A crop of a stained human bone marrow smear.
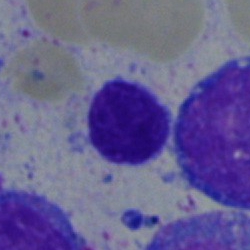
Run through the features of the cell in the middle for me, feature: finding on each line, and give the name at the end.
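Outline: round and smooth
Nucleoli: none visible in the nucleus
Cytoplasm: little or none visible around the nucleus
Granules: none seen within the cell
Name: lymphocyte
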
